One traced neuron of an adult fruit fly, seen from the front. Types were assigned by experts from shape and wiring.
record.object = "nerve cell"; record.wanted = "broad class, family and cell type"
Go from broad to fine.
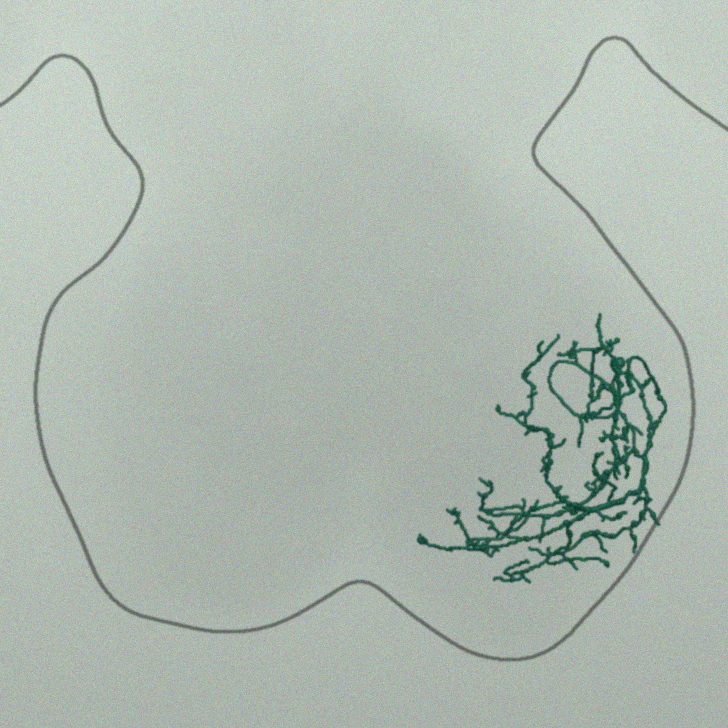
nerve-cord intrinsic neuron; hemilineage 03A; IN03A073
